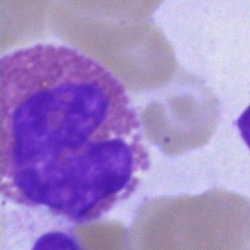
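Eosinophil, the central cell in a stained human bone marrow smear. Its outline looks roughly round. The nucleus is indented on its right side, so it takes a kidney shape. Chromatin is dark purple and patchy, lighter spots among darker areas, and I can make out no distinct nucleolus.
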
